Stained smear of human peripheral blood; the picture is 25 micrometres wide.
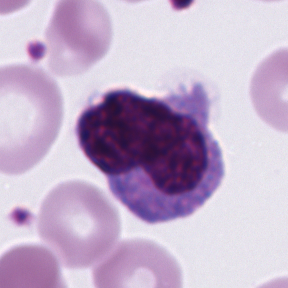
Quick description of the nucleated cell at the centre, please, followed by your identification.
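Nucleus to begin with: irregular and folded, with a shallow notch along its lower border. Cytoplasm after that: a pale greyish blue, lying mostly below and to the right of the nucleus. Edge to finish: the upper right is ragged, with small projections. Conclusion: monocyte.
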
